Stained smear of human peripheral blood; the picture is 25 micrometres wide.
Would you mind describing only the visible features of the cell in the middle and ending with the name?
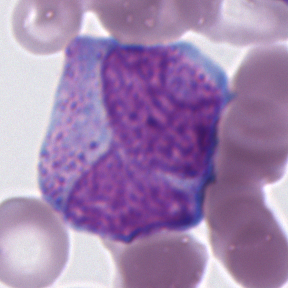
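The outline of the cell is angular, with several straight sides meeting at corners. The nucleus occupies most of the cell and lies toward the right. Pale blue cytoplasm sits mainly on the left side, where fine purple granules are scattered through it. This is an atypical promyelocyte.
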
